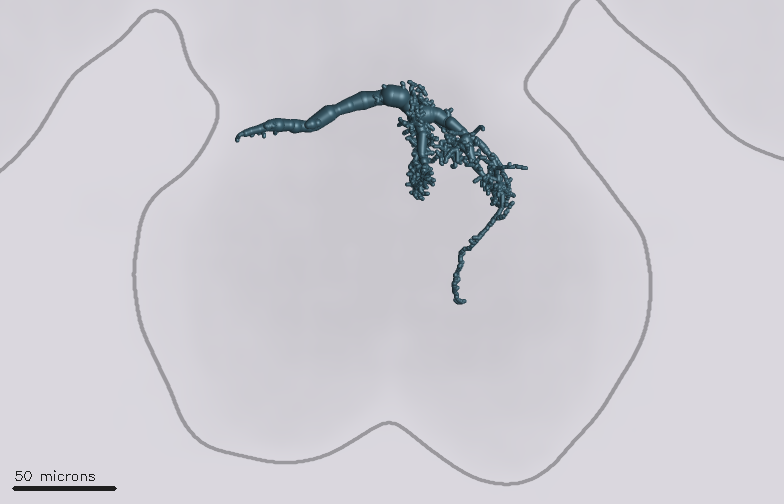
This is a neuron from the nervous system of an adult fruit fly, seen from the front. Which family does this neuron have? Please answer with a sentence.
The family is hemilineage 03B.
